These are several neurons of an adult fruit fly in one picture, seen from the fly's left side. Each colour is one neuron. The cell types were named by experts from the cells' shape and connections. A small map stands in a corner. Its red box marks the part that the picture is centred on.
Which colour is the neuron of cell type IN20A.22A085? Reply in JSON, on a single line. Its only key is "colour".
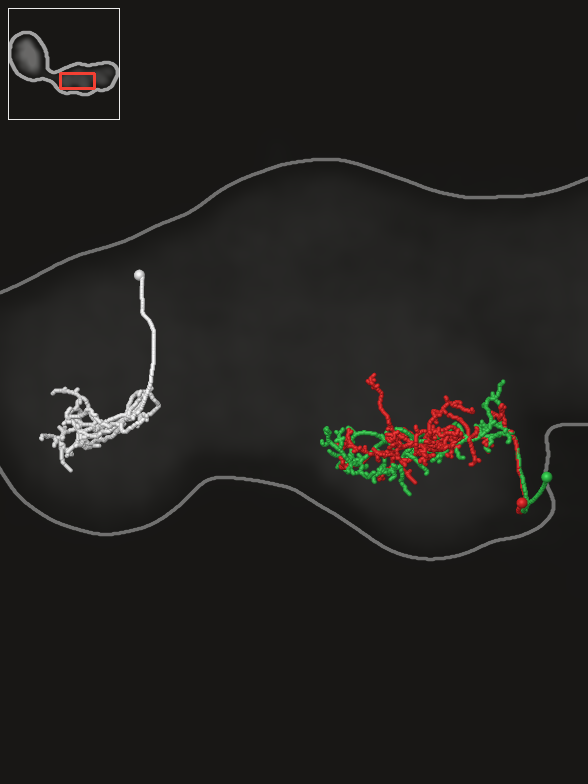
{"colour": "white"}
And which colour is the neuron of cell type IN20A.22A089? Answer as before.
{"colour": "green"}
